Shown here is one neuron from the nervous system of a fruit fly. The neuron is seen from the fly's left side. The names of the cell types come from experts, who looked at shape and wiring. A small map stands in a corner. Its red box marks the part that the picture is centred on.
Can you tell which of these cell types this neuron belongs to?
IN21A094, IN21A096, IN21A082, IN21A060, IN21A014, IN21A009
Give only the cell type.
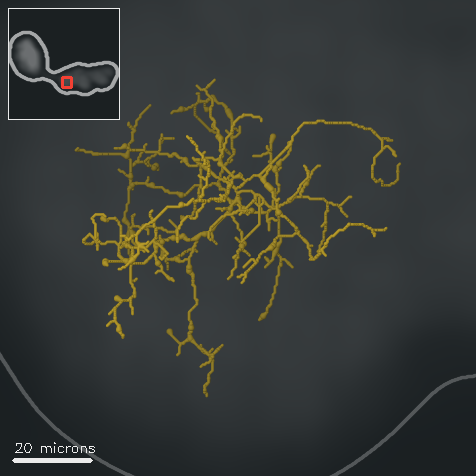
IN21A060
